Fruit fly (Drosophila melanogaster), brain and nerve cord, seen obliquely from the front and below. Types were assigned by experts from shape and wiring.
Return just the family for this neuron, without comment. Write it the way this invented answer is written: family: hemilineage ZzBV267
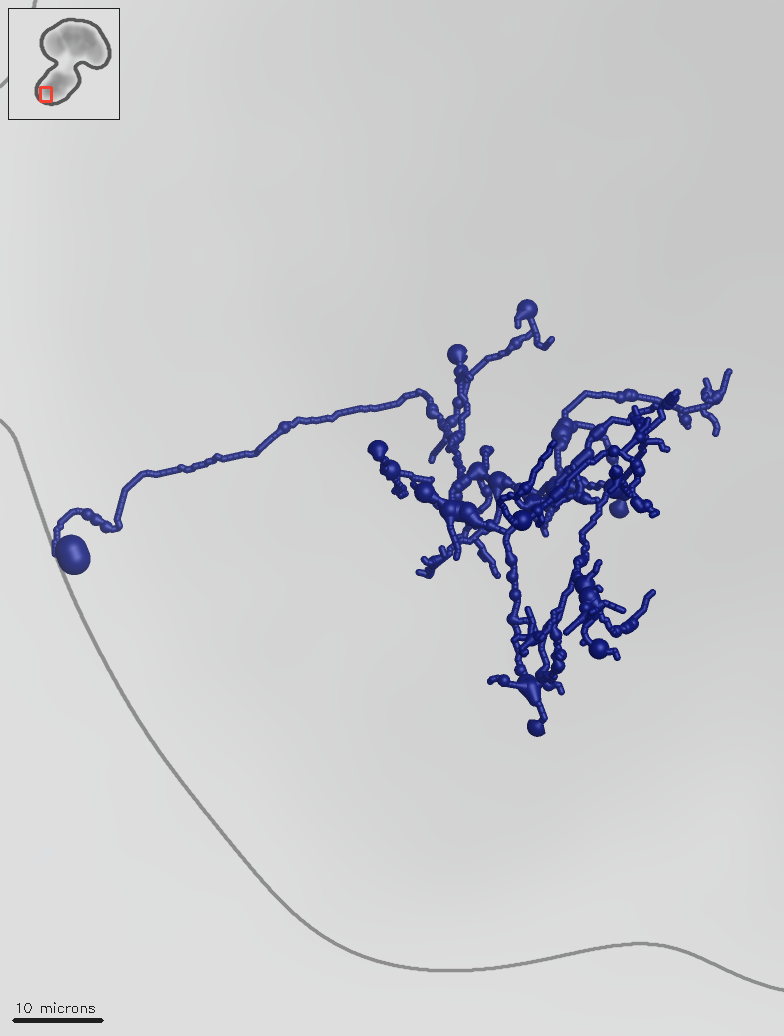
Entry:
family: hemilineage 20A.22A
